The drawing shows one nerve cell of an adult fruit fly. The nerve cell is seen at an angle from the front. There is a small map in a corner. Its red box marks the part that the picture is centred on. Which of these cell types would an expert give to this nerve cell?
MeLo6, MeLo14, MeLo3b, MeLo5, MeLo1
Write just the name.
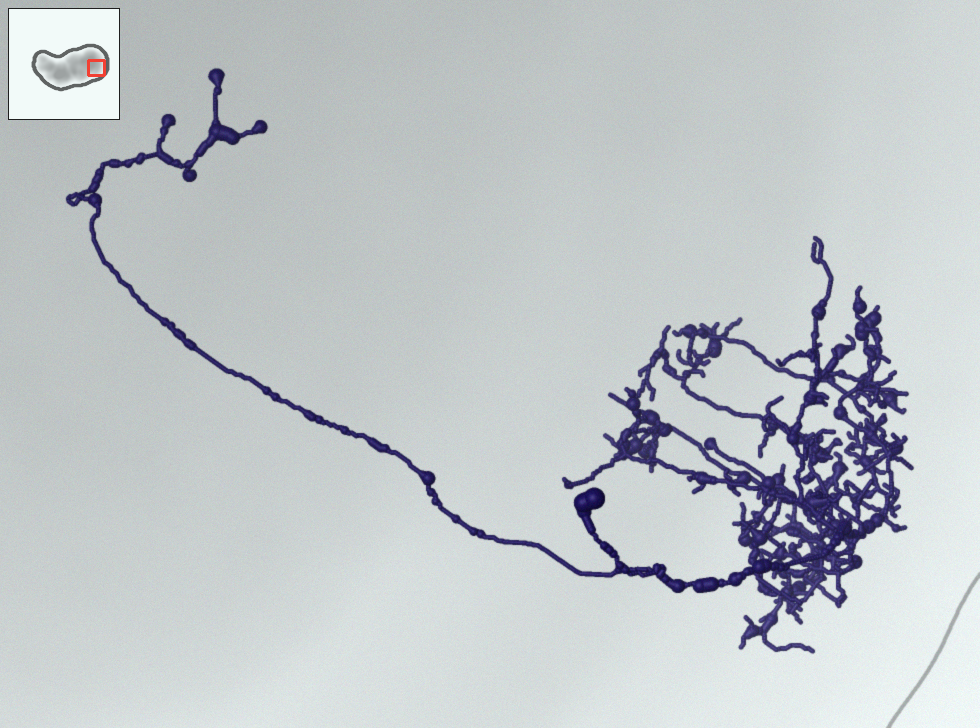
MeLo1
